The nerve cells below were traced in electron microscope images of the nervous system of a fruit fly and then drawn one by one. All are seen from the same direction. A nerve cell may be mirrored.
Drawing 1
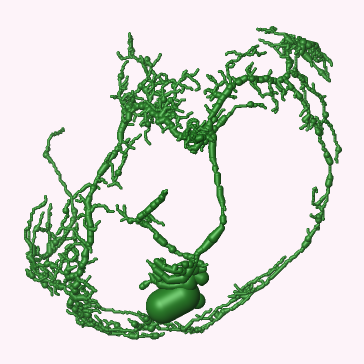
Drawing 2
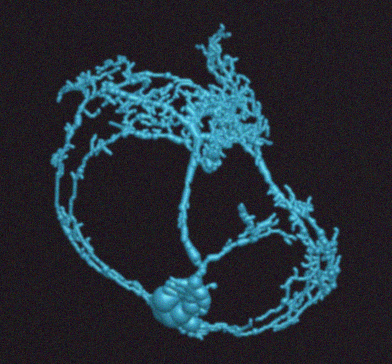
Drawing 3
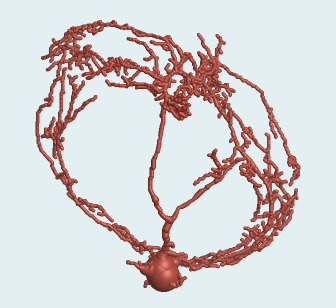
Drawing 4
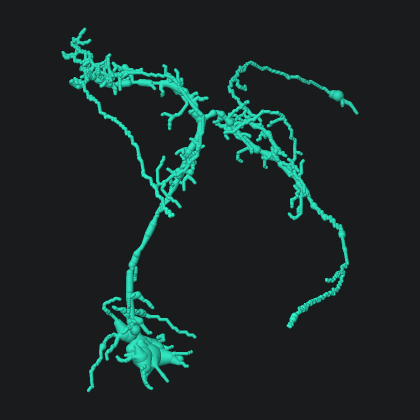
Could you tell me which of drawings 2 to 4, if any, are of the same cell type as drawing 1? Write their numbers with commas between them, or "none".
2, 3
